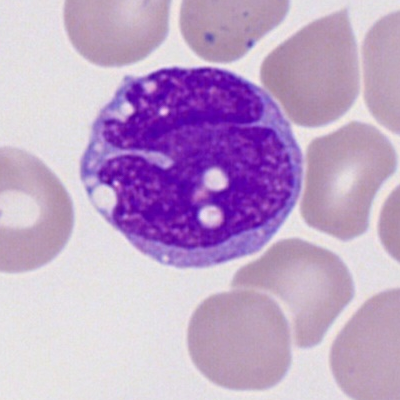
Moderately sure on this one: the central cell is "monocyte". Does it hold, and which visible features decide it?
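Outline: roughly round and smooth. Nucleus: folded, with a deep cleft running in from the left side.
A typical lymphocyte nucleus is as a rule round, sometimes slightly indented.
The deep cleft counts against lymphocyte. Nucleoli: none seen.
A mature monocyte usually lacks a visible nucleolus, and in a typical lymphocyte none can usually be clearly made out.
Absent nucleoli fit both names. Cytoplasm: thin pale blue-grey rim, no coarse coloured granules.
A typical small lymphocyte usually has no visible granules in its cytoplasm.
No point against lymphocyte here. Vacuoles: several small, round and clear, scattered across the cell.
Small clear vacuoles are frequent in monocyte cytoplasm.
The vacuoles speak for monocyte. Verdict: monocyte fits this cell.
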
